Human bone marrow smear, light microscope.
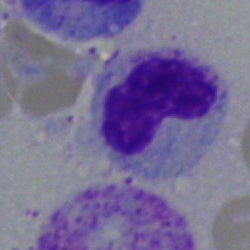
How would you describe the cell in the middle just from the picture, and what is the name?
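Bean-shaped, the nucleus has a notch on its lower right side. Its chromatin is dark purple and densely clumped, and no nucleoli can be seen. The cell outline is roughly rounded, with a faint, indistinct edge. The cell is a band neutrophil.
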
